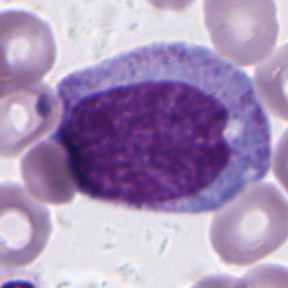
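Promyelocyte in the middle of the smear. Notice that its chromatin is fine and lacy, free of coarse dark clumps, and the nucleus has one small notch on its right edge. Fine lilac granules scatter through the cytoplasm, with one small clear spot beside the notch.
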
